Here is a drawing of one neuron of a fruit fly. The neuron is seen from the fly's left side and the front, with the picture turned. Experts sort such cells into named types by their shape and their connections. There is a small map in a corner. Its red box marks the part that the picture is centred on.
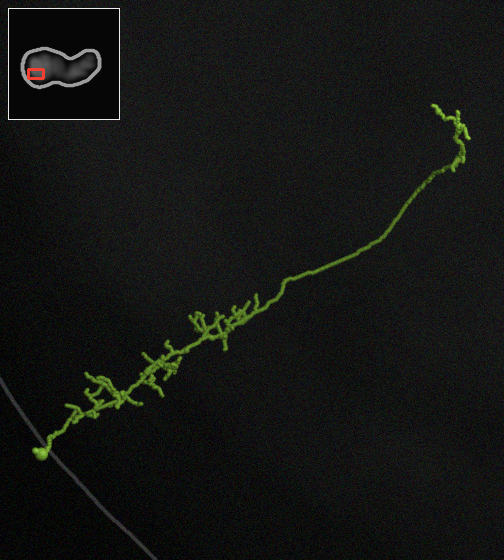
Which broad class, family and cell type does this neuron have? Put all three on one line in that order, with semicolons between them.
optic-lobe intrinsic neuron; Tm; Tm12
